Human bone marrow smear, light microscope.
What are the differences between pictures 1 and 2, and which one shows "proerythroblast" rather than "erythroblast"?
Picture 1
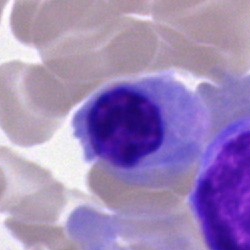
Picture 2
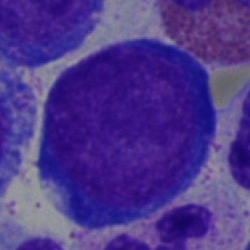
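The erythroblast is in picture 1, the proerythroblast in picture 2. Start with the chromatin: in the erythroblast it is dark purple and coarsely clumped, with paler patches between the clumps, whereas in the proerythroblast it is finely stippled and evenly spread, without coarse clumps.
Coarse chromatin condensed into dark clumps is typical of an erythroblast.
Then compare the cytoplasm: the erythroblast has a moderate amount, much more than a thin rim, pale blue and lying mostly to the right of a nucleus set toward the left.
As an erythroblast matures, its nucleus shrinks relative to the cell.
The proerythroblast has only a thin deep-blue rim around its nucleus, widest at the lower left. The outline is irregular in the erythroblast but roughly round and smooth in the proerythroblast, and neither shows granules.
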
